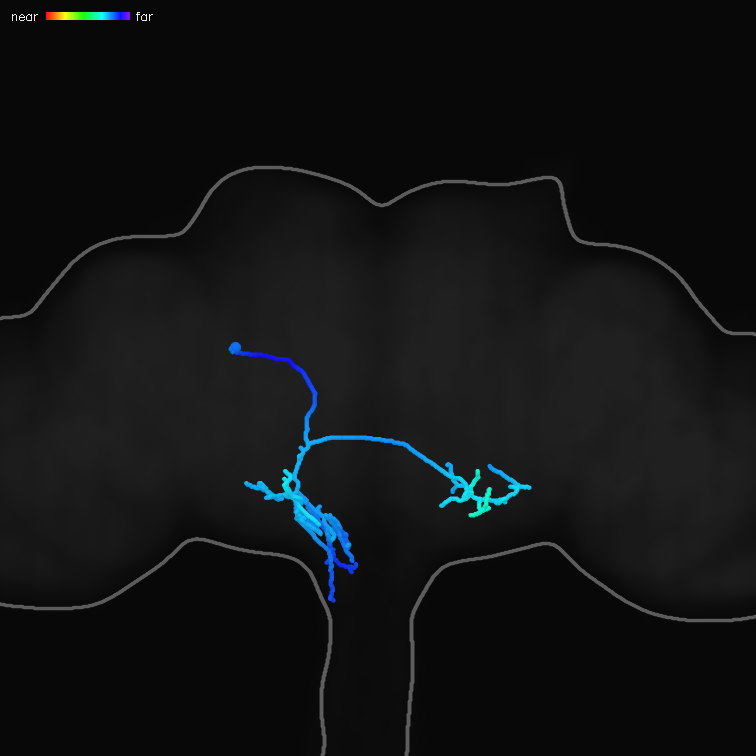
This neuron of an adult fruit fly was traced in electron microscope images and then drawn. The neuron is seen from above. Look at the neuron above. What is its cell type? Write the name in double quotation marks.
"GNG430_b"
